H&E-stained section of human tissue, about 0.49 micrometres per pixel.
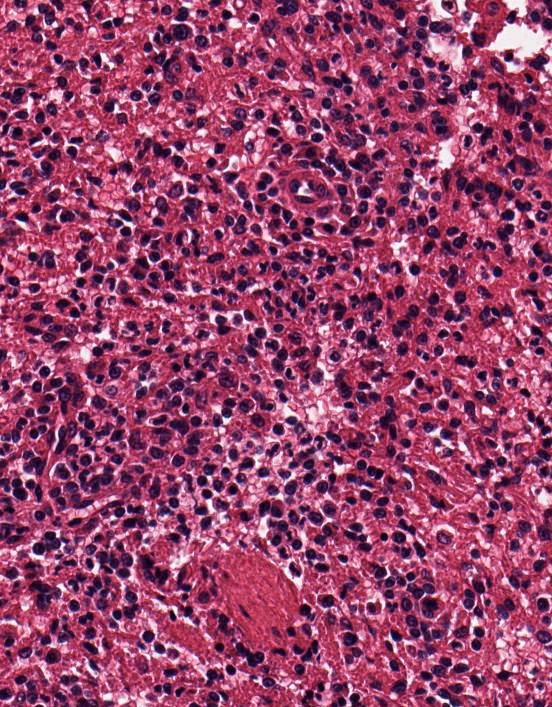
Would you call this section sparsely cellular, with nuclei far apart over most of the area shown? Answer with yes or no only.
No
